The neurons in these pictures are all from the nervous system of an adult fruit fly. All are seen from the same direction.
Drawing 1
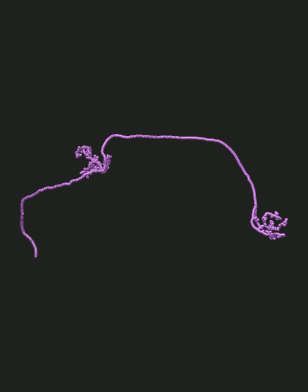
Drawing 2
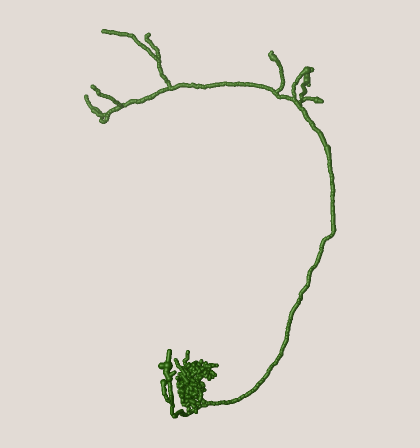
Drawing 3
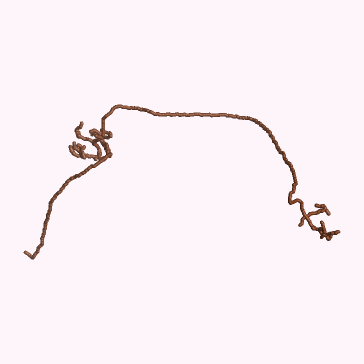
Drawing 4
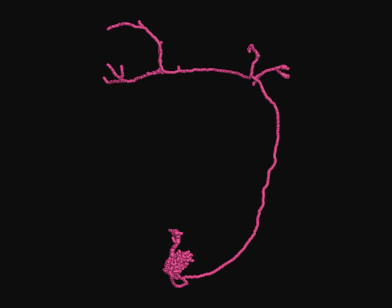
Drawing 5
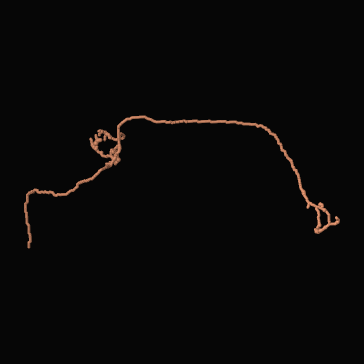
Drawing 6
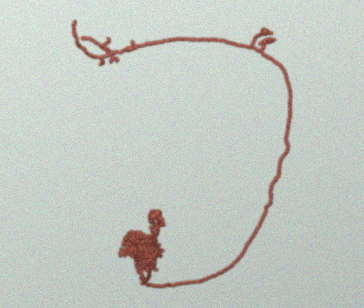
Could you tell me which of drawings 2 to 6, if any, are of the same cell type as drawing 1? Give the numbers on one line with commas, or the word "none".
3, 5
